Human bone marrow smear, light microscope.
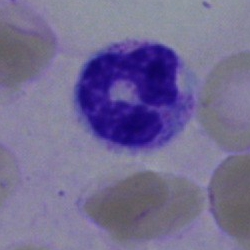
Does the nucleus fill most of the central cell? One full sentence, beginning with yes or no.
Yes, its nucleus fills most of the cell.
